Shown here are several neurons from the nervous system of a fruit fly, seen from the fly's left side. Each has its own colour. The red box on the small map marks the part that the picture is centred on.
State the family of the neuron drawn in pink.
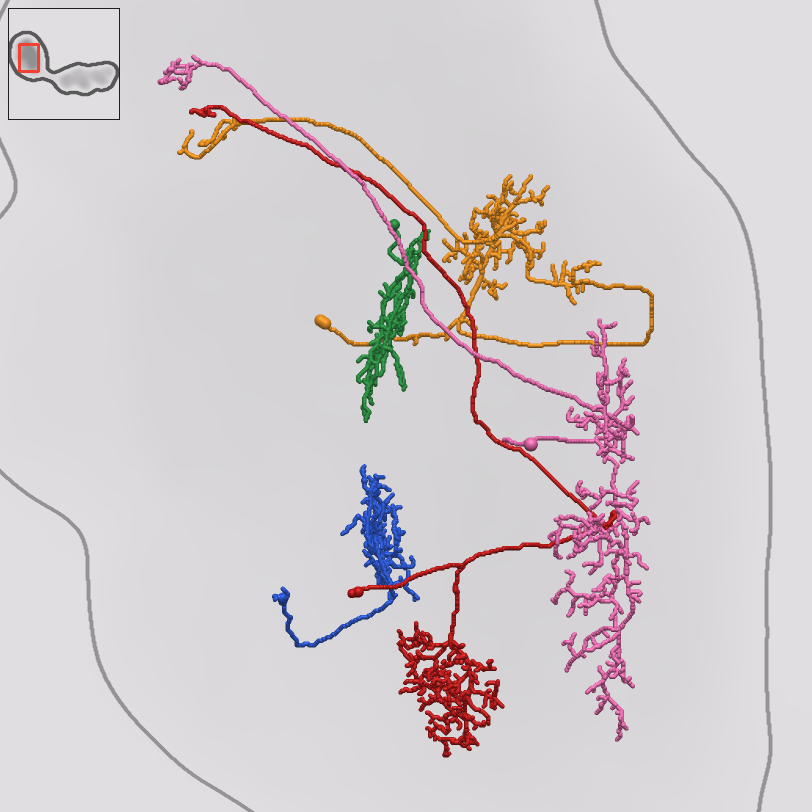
MeTu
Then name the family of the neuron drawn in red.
MeTu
